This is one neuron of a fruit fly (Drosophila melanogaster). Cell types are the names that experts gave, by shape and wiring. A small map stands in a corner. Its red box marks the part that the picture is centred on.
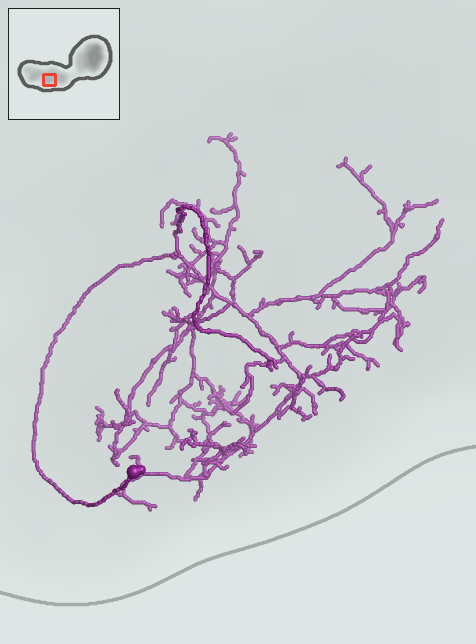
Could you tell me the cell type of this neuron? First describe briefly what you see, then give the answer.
The cell body can be seen at the lower left of the picture. Dozens of branch ends can be seen. Its broad class is nerve-cord intrinsic neuron. The cell type is IN04B109.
